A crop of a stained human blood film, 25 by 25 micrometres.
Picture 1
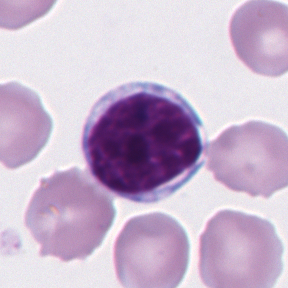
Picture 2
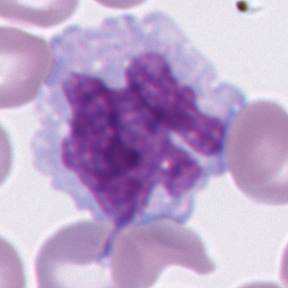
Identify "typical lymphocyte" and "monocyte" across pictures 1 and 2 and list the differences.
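First the assignment: typical lymphocyte in picture 1, monocyte in picture 2. Size comes next: the cell in picture 1 is about 11 micrometres across, the one in picture 2 about 19 micrometres.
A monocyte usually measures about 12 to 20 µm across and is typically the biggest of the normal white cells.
Then the amount of cytoplasm: in picture 1 it forms only a thin rim around a round nucleus of about 9 micrometres, whereas in picture 2 the nucleus fills about 50% of the cell's area.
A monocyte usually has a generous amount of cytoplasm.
On colour, the cytoplasm is pale blue in picture 1 and pale grey-blue in picture 2.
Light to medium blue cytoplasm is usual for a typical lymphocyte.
On granules, none are visible in picture 1, and none stand out distinctly in picture 2.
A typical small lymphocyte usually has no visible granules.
On outline, picture 1 is smooth and rounded with no projections, while from the lower edge of picture 2 a thin strand runs downward between two red cells. Last, the chromatin in picture 1 is dark purple and coarsely clumped, and in picture 2 red cells lie against the right side and lower edge.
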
